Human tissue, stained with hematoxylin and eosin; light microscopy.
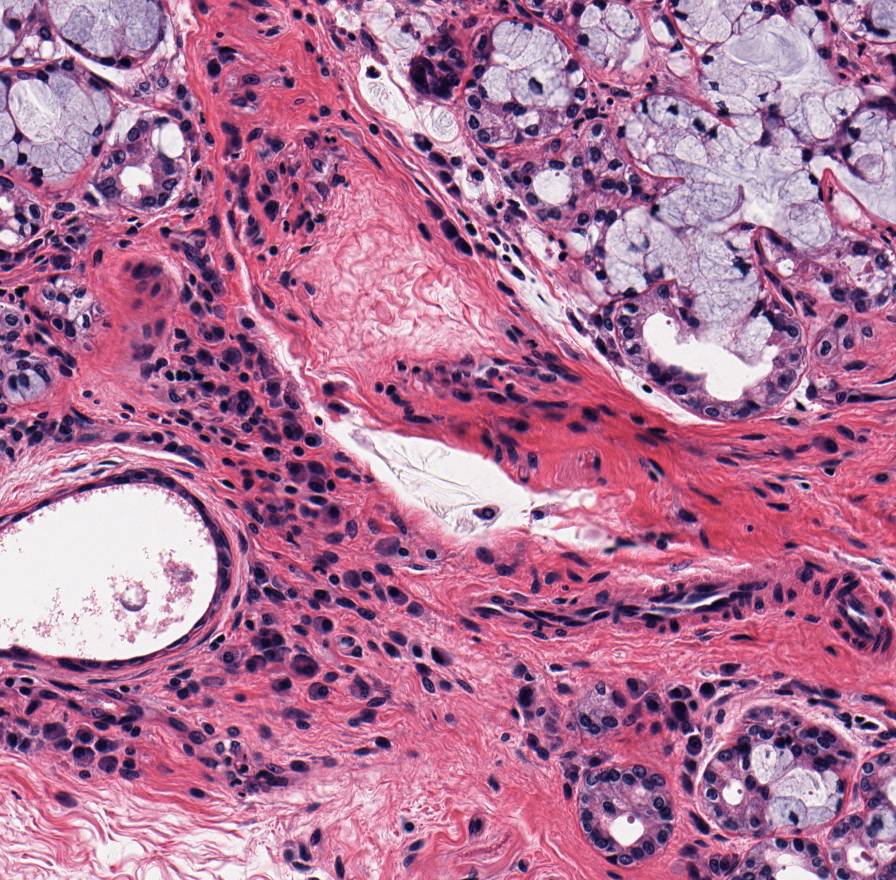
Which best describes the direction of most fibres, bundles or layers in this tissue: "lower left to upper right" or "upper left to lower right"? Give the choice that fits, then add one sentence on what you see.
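Upper left to lower right. Bands of dense pink collagen run diagonally across the centre from upper left toward lower right.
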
